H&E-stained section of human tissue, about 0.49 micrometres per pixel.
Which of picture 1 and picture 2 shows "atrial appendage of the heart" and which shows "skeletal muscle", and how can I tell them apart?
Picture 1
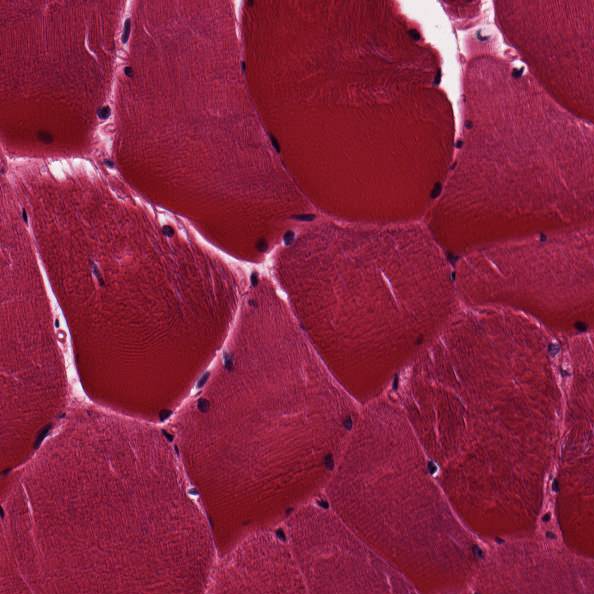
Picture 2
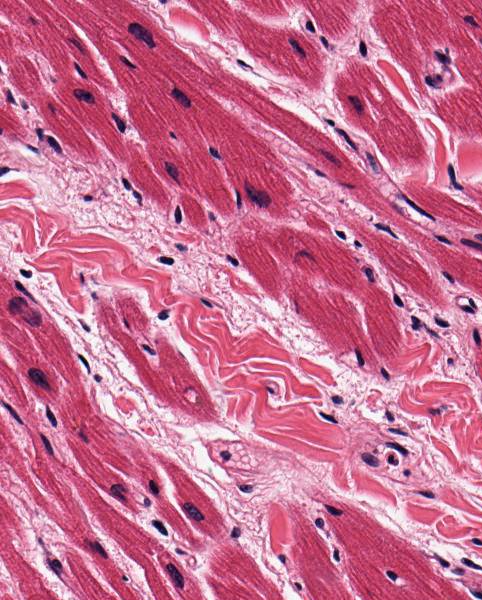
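In picture 1 the tissue is skeletal muscle; in picture 2 it is the atrial appendage of the heart. Nuclei: small and dark at the fibre edges in picture 1, oval and in the centre of the fibres in picture 2. Fibre shape: in picture 2 the fibres branch and join their neighbours instead of running as separate unbranched cylinders. Cytoplasm: deep red-pink with a fine fibrillary texture in picture 1, deep pink in picture 2. Between the fibres: picture 1 has only thin pale strands of connective tissue and no fat cells, whereas the loose stroma in picture 2 holds scattered small dark elongated nuclei.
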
